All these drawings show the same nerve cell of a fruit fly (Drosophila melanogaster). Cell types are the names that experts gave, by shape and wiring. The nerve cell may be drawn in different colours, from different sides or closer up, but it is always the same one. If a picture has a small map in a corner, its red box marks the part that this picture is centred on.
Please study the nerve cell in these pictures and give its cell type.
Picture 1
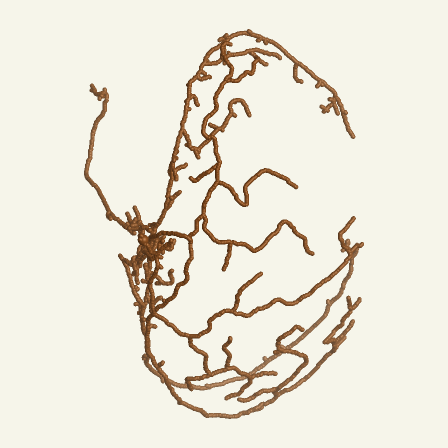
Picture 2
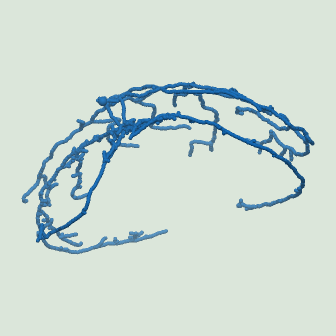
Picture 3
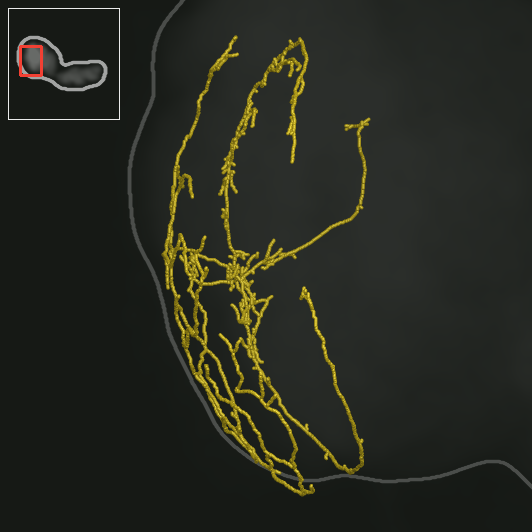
aMe4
